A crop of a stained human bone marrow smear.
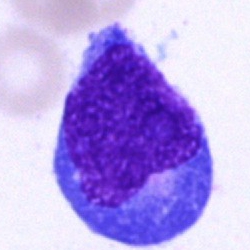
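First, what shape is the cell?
Oval, narrowing to a point at the top, where small irregular blue blebs project.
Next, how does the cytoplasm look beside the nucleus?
A paler area of cytoplasm lies against the lower edge of the nucleus.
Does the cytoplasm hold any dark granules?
None are present.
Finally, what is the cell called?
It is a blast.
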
